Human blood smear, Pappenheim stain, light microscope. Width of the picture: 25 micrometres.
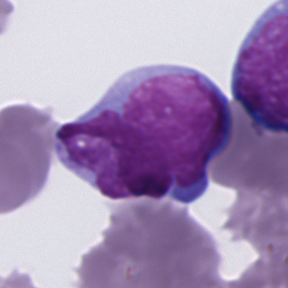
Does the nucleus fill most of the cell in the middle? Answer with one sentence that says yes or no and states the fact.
Yes, what cytoplasm the cell has forms just a thin rim.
